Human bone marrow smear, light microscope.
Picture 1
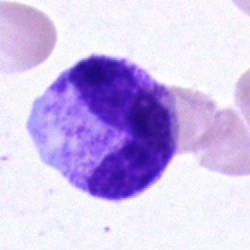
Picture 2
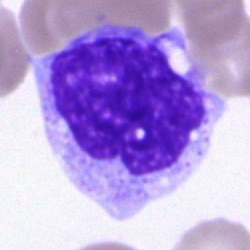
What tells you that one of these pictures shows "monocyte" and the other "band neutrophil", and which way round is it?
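Picture 1 is the band neutrophil and picture 2 the monocyte. On outline, picture 1 is roughly round with a few slightly angular edges, while picture 2 is irregular and angular rather than round. On the nucleus, in picture 1 it fills the upper and right parts of the cell, leaving the cytoplasm on the left, and its border facing the cytoplasm is indented rather than straight or convex; in picture 2 it sits toward the top, with most cytoplasm below it. On chromatin, picture 1 is dark purple and densely condensed, whereas picture 2 is dark purple with scattered paler patches.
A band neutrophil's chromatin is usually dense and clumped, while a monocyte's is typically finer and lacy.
The densely condensed chromatin in picture 1 agrees with the band neutrophil. On nucleoli, none are visible in picture 1. On neighbours, a red cell touches the right edge of the cell in picture 1, and red cells press against the upper edge of the cell in picture 2.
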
